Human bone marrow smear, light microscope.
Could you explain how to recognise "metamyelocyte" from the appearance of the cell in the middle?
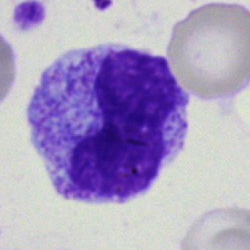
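This metamyelocyte has a nucleus notched on its left side, which gives it an indented, waisted shape.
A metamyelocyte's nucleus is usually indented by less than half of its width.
The moderate amount of pale lilac cytoplasm, lying mostly to the left of the nucleus, fits as well.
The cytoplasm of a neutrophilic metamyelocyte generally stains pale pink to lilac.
Fine purple-pink granules are scattered through it.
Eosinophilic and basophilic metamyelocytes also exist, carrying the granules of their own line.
The nucleus itself lies off-centre toward the right side of the cell.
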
